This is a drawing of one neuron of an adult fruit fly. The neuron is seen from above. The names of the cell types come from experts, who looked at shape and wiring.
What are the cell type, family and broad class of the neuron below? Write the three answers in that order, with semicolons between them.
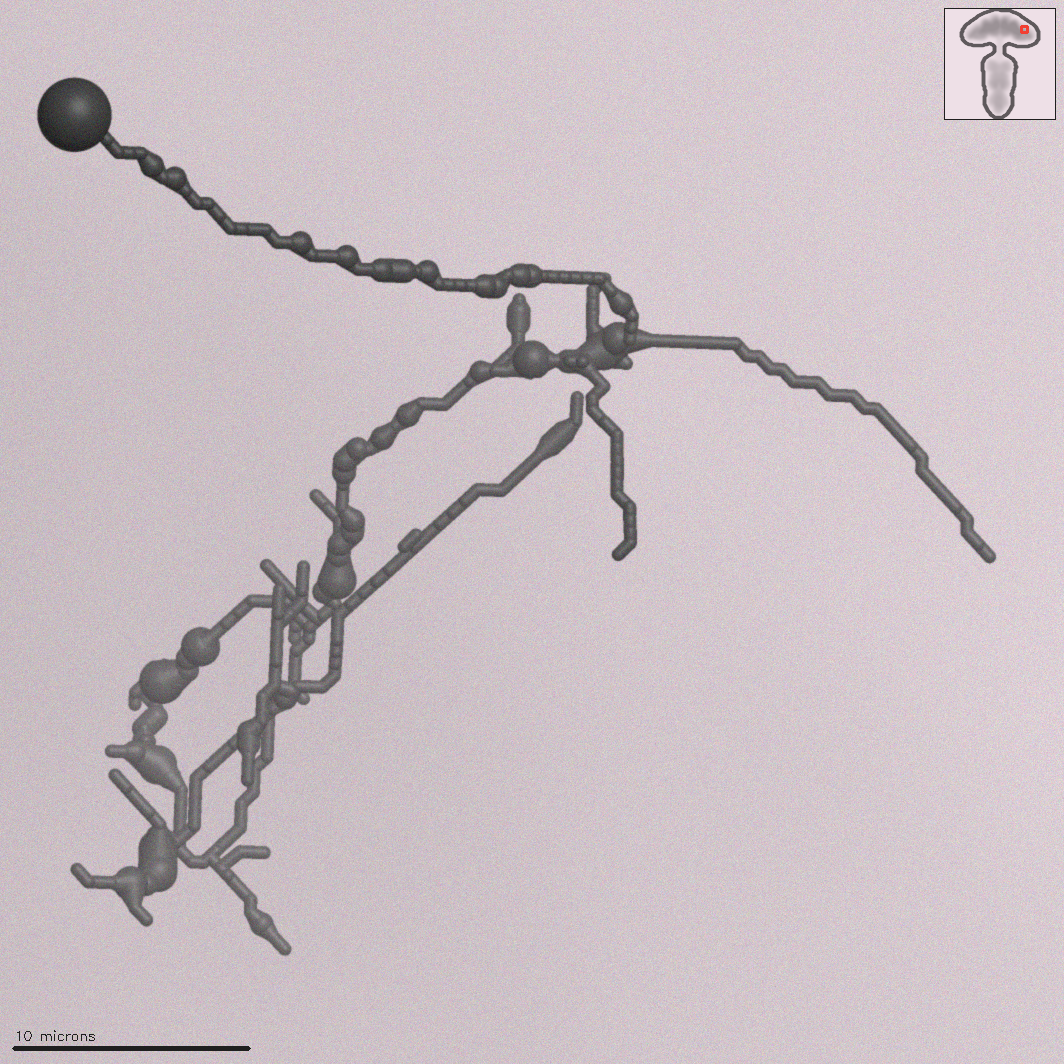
Mi15; Mi; optic-lobe intrinsic neuron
